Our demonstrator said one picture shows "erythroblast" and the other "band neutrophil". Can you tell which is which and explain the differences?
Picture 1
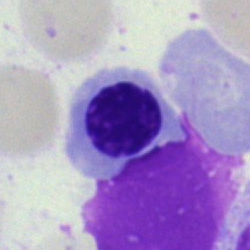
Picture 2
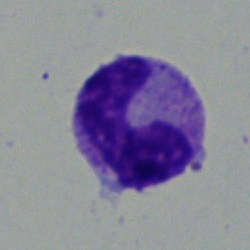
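Picture 1: erythroblast; picture 2: band neutrophil. Erythroblast: pale greyish-blue cytoplasm rims the nucleus on all sides, no granules.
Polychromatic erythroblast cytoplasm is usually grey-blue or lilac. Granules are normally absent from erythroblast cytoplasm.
Band neutrophil: nucleus curved, wrapping a paler area at upper right and filling the left and lower parts of a roughly round cell.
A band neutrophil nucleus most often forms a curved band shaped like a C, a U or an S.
Main difference: nucleus ringed by cytoplasm in picture 1, curved around a pale area in picture 2. Cytoplasm tint: greyish-blue in picture 1, pale lilac-grey in picture 2. Shared: dark purple clumped chromatin, coarse with paler patches between clumps in picture 1; no nucleolus in either.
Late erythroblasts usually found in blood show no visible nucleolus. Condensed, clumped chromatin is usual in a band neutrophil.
Picture 1 also: a large deep purple cell presses against the lower right.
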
